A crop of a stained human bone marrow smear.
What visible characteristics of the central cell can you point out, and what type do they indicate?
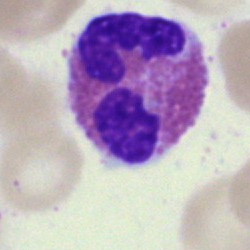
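Two separate nuclear lobes are present, one in the upper and one in the lower part of the cell. Their chromatin is dark purple and densely condensed. The abundant cytoplasm is pinkish-purple and densely packed with pink granules. This cell is an eosinophil.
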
